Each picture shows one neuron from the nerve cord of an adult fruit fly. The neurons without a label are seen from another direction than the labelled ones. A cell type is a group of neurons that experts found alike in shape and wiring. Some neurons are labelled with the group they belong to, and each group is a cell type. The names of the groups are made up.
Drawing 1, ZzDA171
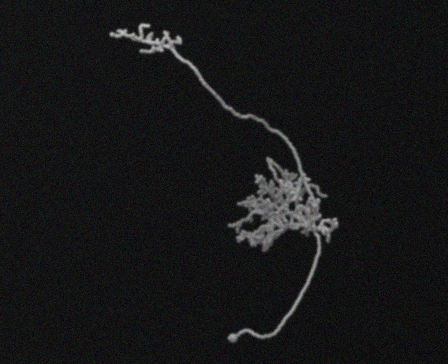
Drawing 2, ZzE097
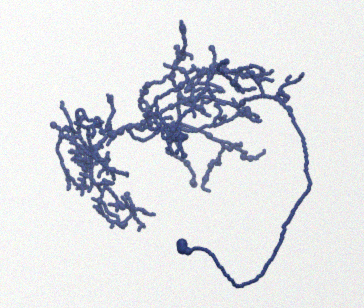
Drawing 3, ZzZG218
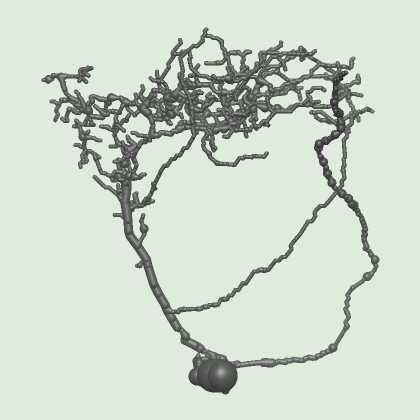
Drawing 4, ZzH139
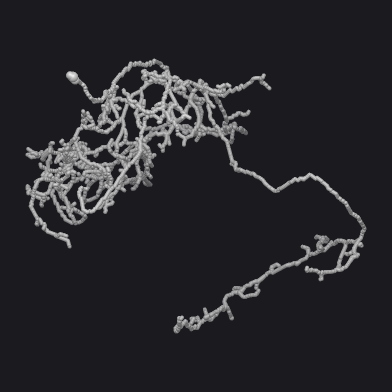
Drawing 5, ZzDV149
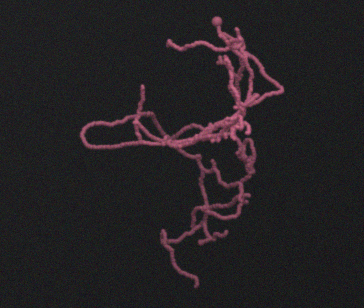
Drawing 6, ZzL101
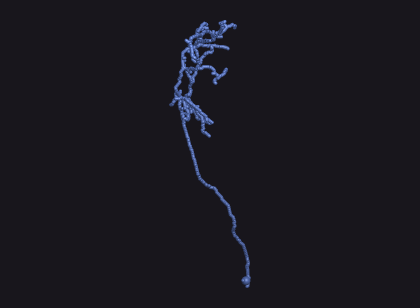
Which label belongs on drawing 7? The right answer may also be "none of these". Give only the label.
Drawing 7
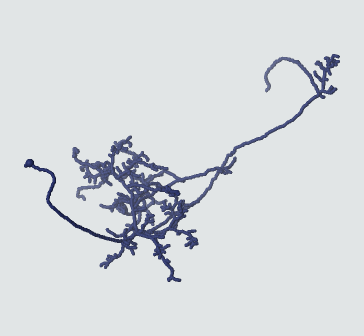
ZzDA171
